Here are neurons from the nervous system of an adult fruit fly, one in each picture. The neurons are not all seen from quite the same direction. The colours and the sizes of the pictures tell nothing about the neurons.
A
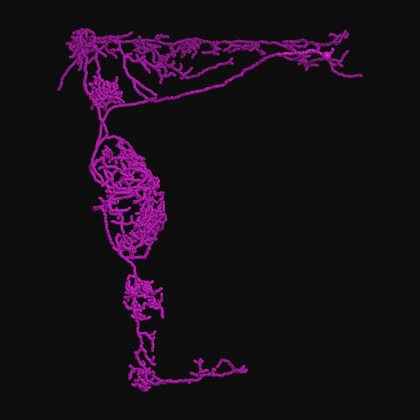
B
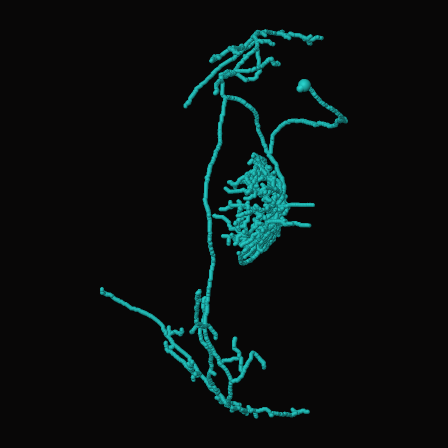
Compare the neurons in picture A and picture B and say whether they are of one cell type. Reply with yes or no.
no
